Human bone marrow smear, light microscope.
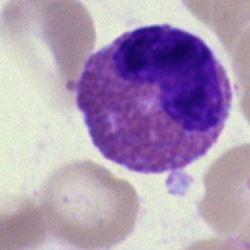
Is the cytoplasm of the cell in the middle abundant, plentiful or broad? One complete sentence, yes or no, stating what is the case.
Yes, the cell holds plenty of cytoplasm.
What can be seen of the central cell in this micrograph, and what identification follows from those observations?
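I see a nearly round outline here. The nucleus lies off-centre, toward the upper right. Its chromatin stains dark purple and looks dense, and I can't find any nucleoli. This is an eosinophil.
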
